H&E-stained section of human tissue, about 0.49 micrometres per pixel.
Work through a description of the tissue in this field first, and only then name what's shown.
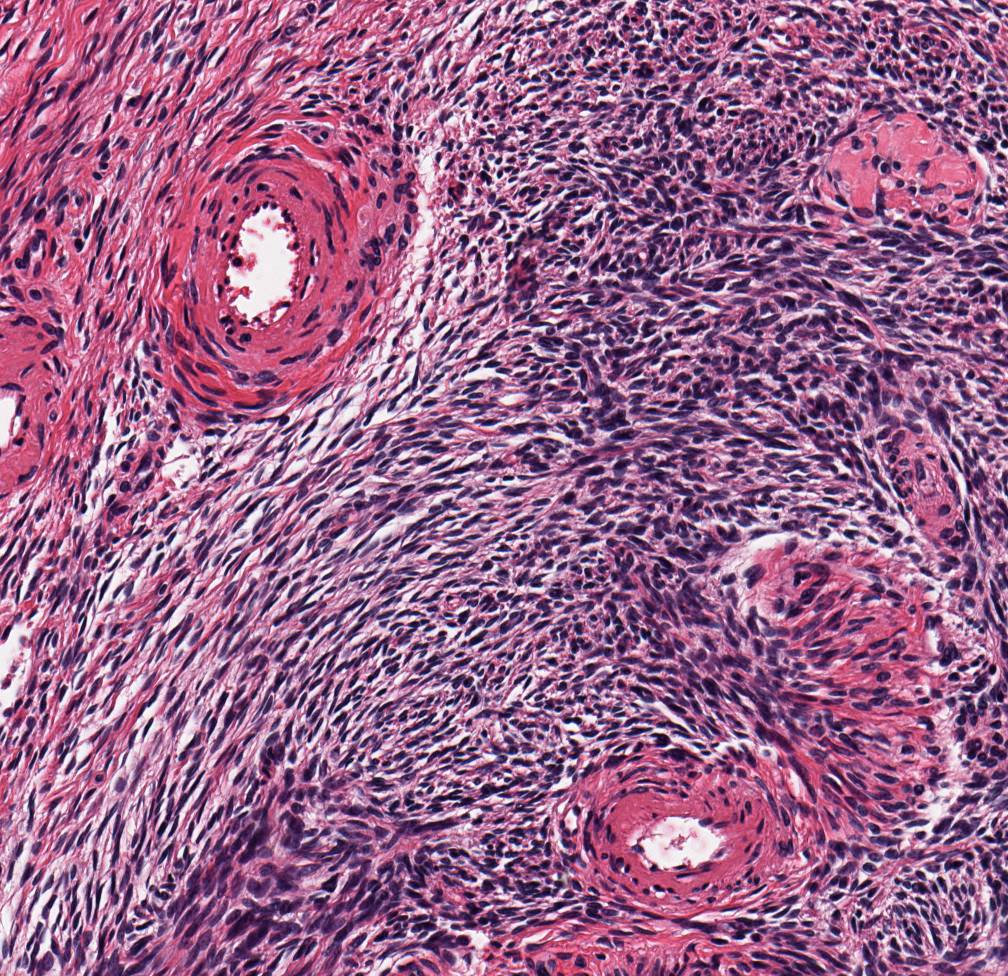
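See how these vessels have thick pink walls, built of concentric layers of cells. The stromal cells carry dark, elongated nuclei with scant cytoplasm. The centre and upper right are densely cellular, while toward the left edge the stroma turns pinker and less crowded. Rounded pink eosinophilic nodules sit at the upper right and right middle. This is ovary.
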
